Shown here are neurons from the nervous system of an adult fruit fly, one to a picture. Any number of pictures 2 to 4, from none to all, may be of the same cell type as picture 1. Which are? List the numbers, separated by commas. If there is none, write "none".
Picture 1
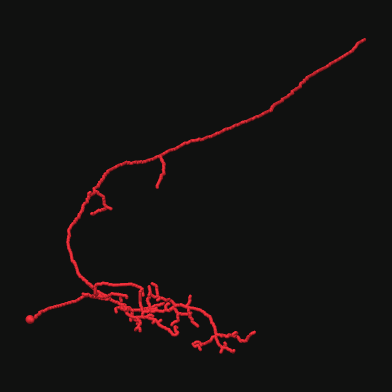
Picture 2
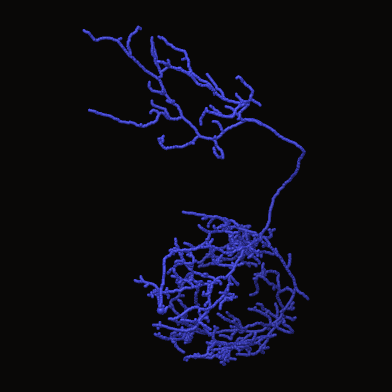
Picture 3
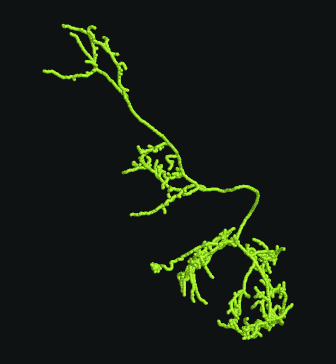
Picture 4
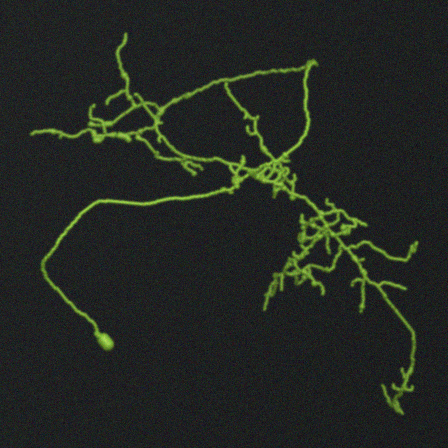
none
